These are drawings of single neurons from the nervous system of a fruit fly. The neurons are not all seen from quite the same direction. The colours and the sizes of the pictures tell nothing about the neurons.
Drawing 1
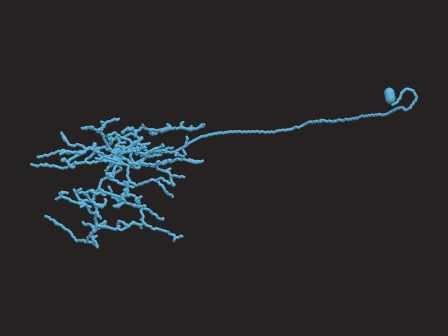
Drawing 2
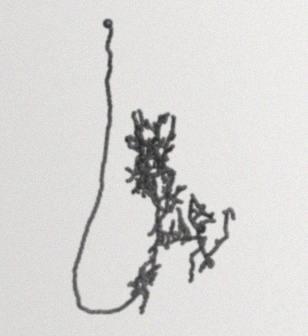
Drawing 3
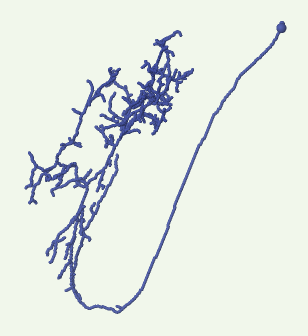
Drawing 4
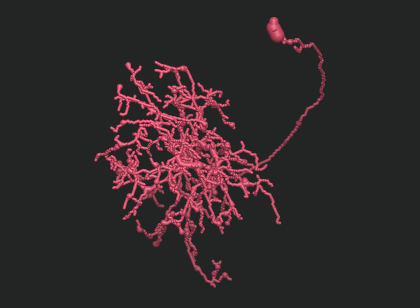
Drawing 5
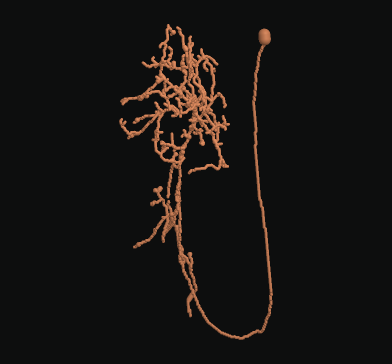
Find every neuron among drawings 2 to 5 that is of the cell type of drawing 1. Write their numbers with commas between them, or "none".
5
